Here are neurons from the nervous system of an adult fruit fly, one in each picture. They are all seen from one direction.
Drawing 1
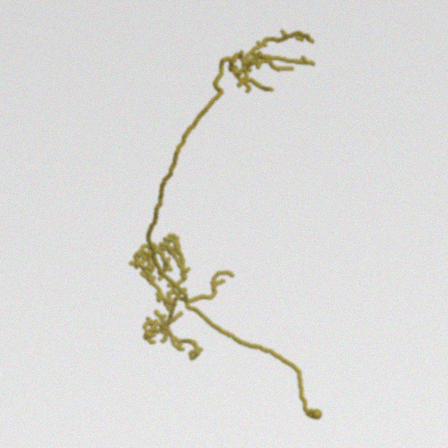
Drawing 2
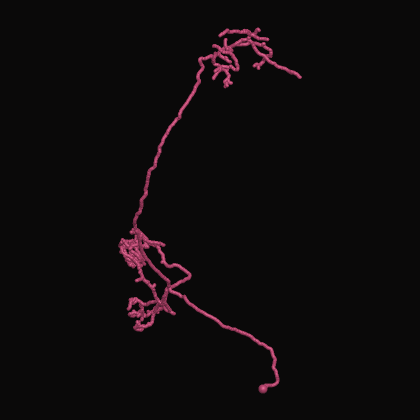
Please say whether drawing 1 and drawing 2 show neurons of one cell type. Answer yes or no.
yes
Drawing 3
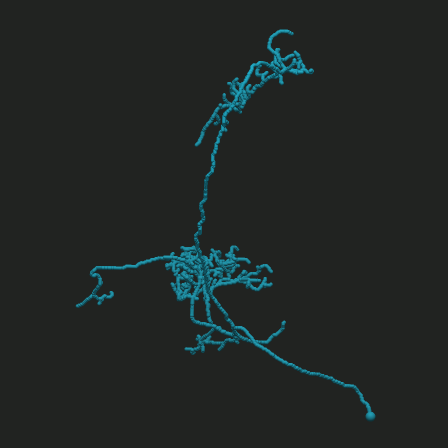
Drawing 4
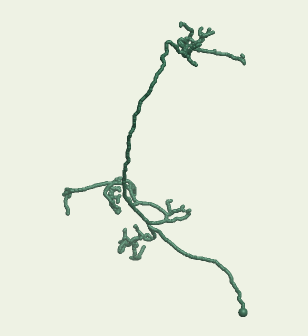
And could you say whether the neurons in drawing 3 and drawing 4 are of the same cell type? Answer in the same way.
no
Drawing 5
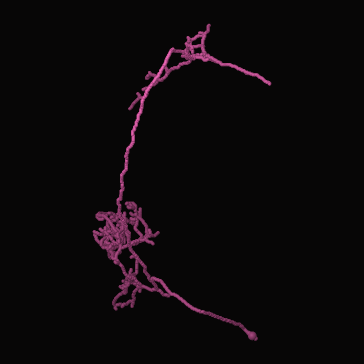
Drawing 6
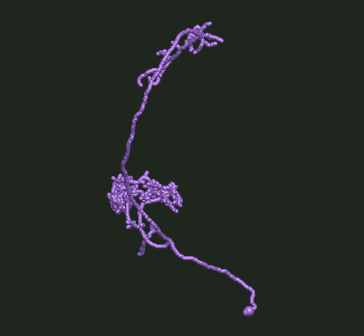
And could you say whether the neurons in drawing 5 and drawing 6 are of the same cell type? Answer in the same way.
yes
